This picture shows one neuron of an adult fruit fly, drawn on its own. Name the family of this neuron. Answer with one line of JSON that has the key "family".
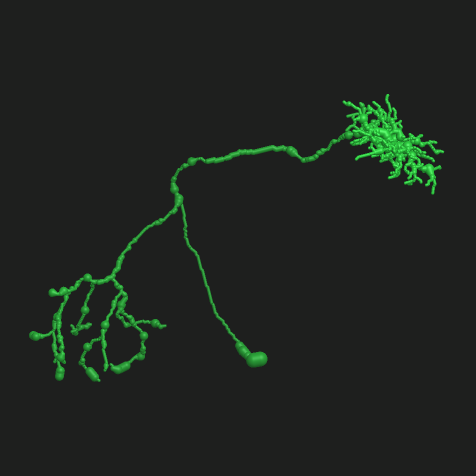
{"family": "hemilineage VPNv1"}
